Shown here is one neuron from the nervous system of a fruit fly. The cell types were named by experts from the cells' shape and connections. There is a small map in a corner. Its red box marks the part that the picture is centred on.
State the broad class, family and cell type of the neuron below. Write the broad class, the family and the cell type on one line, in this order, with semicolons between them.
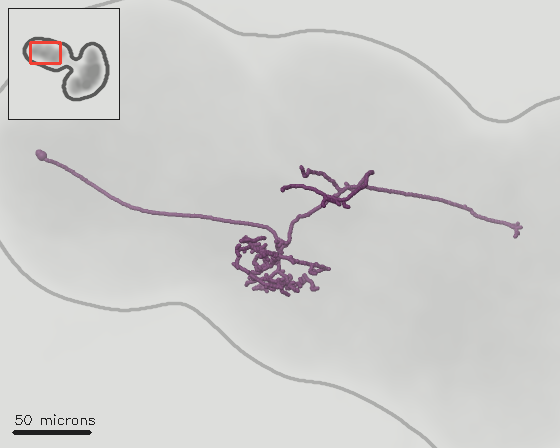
nerve-cord intrinsic neuron; hemilineage 07B; IN07B075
